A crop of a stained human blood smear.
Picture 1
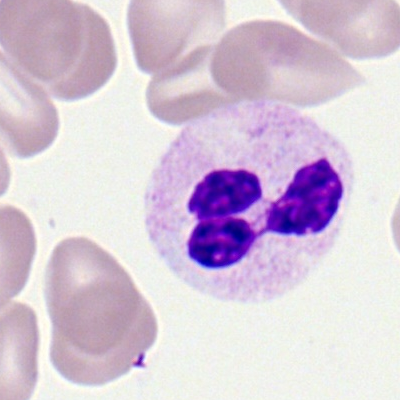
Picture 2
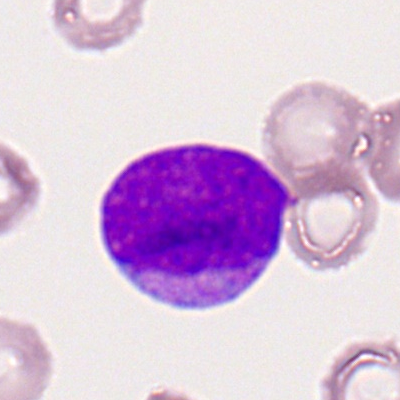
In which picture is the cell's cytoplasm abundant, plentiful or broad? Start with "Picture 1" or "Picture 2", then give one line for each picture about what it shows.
Picture 1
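In picture 1: The cytoplasm is abundant and pale pink-lilac.
In picture 2: The nucleus fills most of the cell.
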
